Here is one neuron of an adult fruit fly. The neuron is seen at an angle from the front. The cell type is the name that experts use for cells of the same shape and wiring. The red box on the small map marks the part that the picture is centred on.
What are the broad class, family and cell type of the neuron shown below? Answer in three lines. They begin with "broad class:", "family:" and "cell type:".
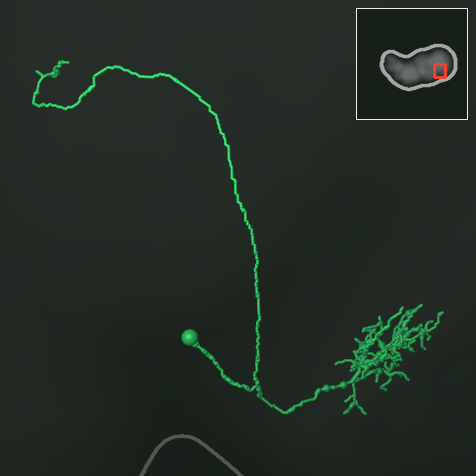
broad class: optic-lobe intrinsic neuron
family: MeLo
cell type: MeLo4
